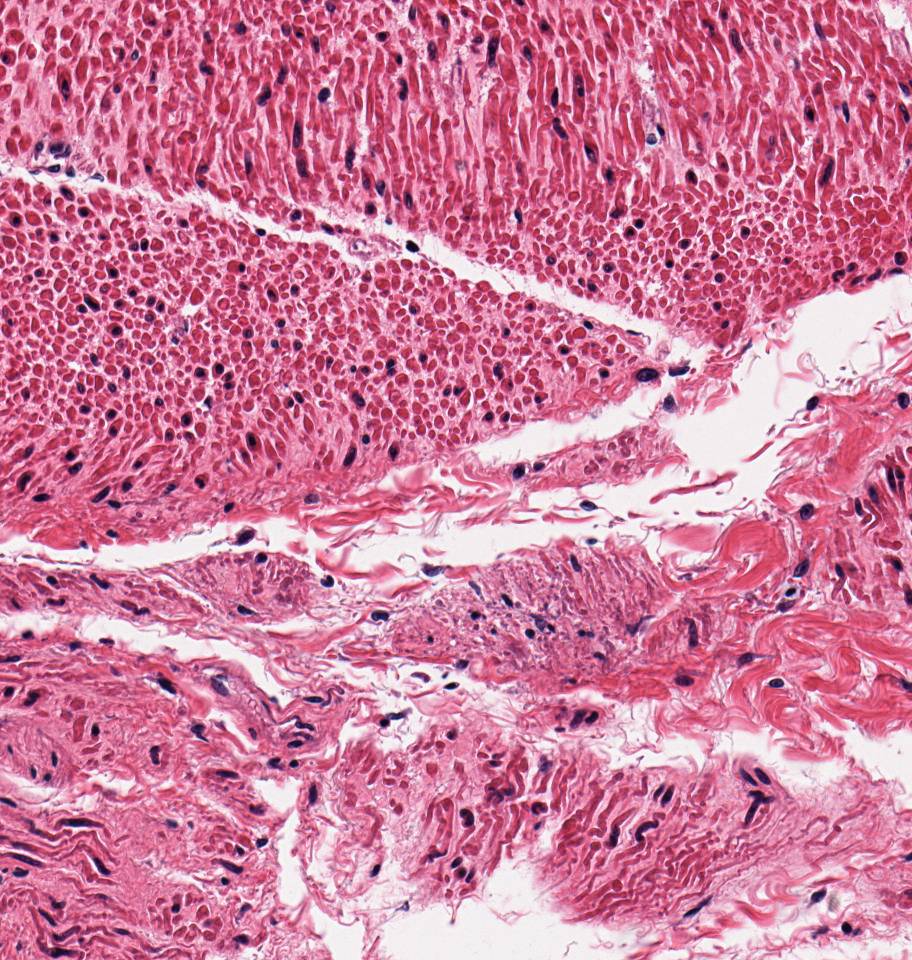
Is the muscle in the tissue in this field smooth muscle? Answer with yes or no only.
Yes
